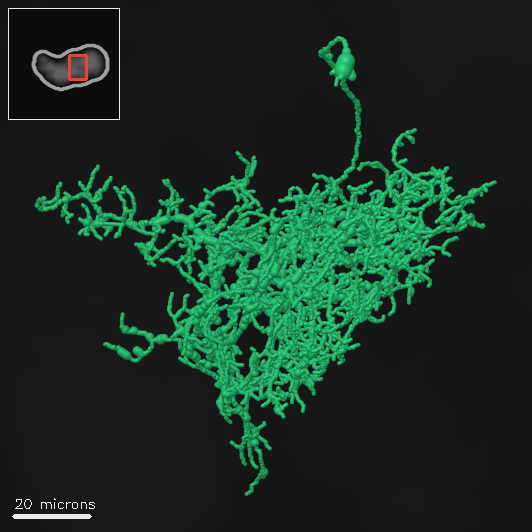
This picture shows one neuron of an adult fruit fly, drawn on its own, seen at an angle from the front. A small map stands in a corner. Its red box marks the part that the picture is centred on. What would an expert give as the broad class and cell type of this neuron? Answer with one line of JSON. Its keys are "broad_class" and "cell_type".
{"broad_class": "central-brain intrinsic neuron", "cell_type": "LAL018"}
